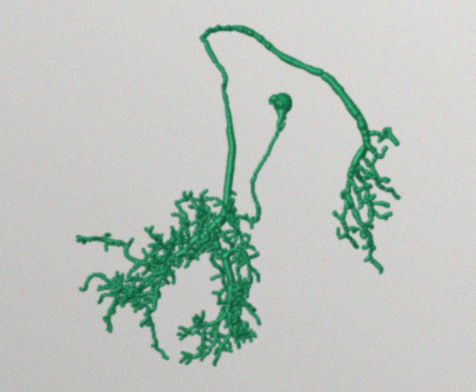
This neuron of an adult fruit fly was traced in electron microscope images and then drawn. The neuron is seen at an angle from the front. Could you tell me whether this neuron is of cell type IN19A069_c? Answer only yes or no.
no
